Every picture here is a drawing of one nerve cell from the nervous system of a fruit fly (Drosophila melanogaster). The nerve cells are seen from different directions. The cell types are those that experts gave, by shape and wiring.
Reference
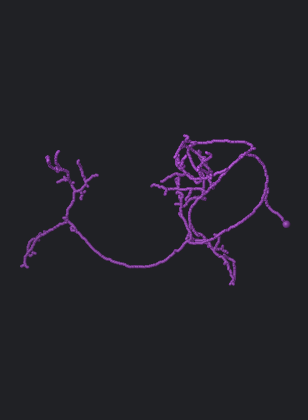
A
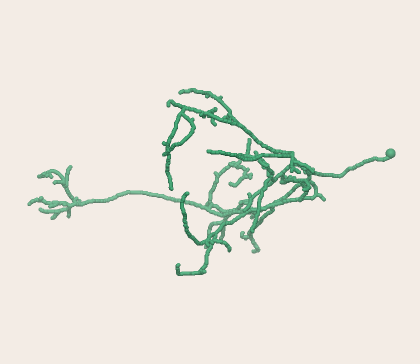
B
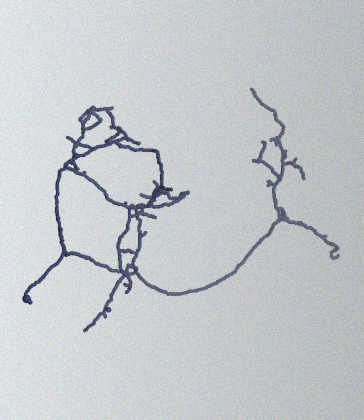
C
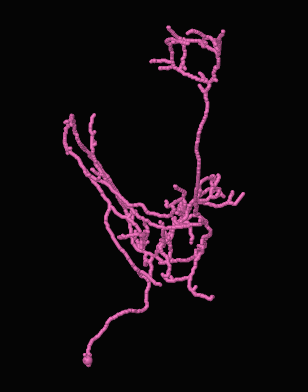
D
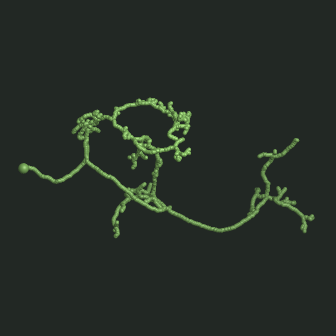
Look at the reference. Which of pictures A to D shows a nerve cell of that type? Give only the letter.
B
